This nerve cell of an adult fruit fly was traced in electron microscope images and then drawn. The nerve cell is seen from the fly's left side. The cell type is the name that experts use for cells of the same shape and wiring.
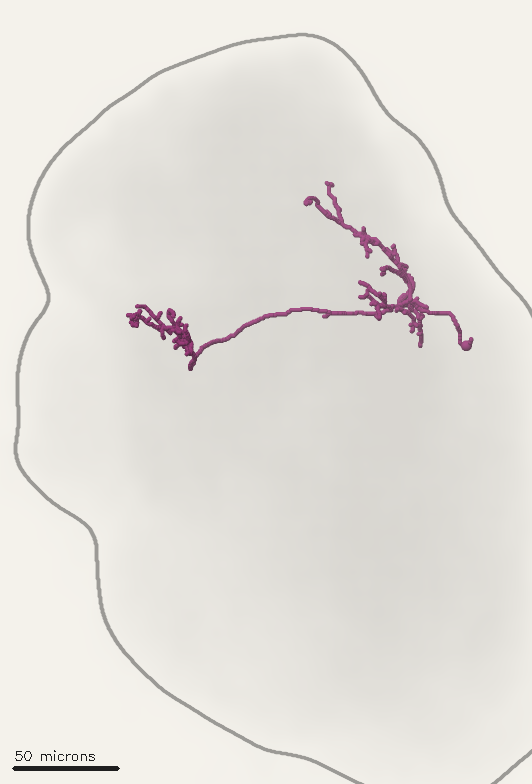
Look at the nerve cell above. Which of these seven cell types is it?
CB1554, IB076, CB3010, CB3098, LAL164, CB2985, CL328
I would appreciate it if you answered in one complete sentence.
In the scheme of cell types, this neuron is CB3010.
